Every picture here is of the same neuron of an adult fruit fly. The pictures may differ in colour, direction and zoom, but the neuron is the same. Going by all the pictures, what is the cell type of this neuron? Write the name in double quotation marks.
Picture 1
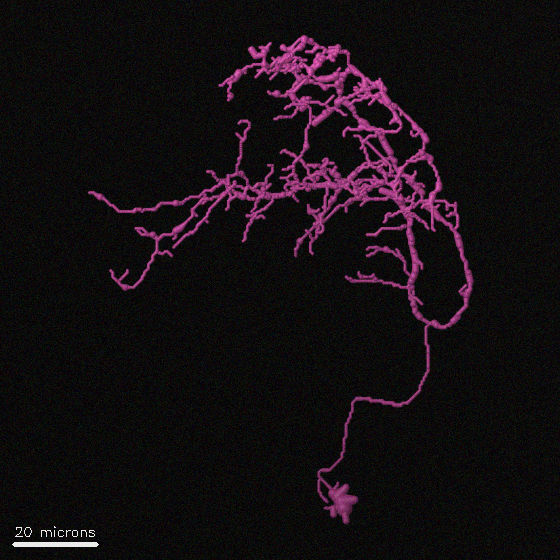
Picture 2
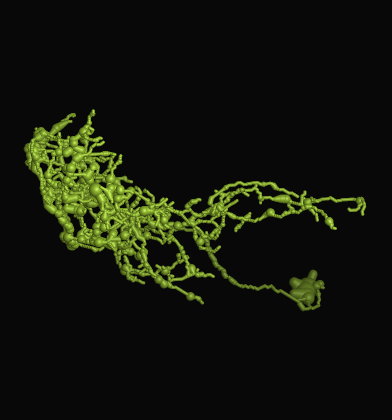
"GNG253"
